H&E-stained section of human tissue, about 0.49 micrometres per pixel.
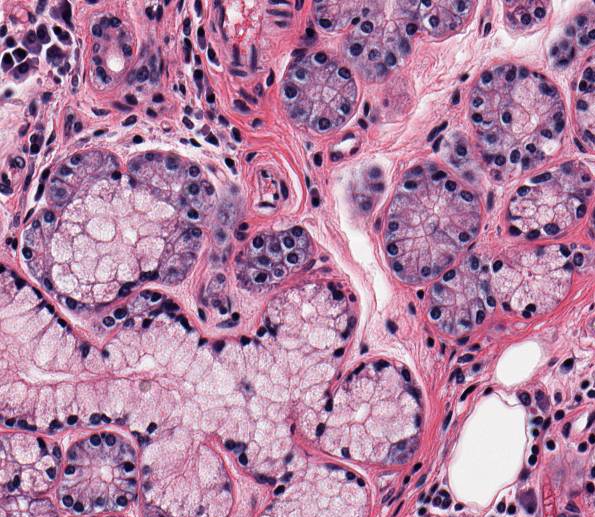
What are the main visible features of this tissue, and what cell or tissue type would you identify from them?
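Rounded glandular acini form groups separated by pink fibrous septa of wavy collagen with scattered spindle-shaped nuclei. Upper-right acini have more purple-staining cytoplasm, with round nuclei, than the pale lower-left acini. Upper-left stroma shows a denser scatter of small dark round nuclei. Minor salivary gland.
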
